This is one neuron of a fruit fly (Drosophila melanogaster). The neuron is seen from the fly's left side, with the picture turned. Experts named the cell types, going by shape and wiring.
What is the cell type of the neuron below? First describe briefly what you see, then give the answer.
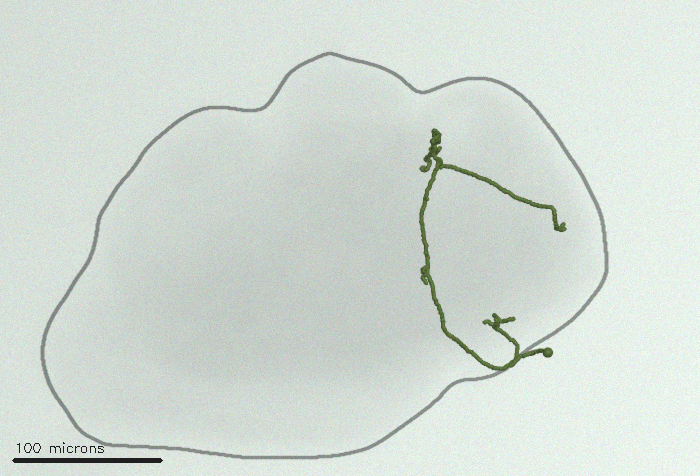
The cell body is at the lower right of the picture. From top to bottom in the picture it spans about 160 microns. It is a central-brain intrinsic neuron. Its cell type is KCab-p.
